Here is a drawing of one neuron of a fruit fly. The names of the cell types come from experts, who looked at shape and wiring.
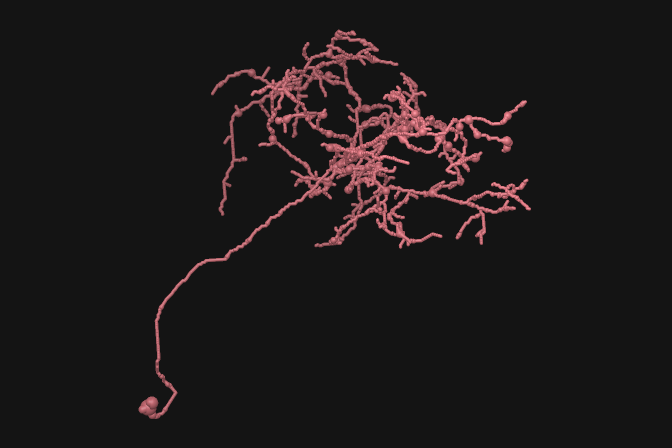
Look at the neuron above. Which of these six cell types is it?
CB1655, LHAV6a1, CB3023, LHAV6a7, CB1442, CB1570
CB3023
